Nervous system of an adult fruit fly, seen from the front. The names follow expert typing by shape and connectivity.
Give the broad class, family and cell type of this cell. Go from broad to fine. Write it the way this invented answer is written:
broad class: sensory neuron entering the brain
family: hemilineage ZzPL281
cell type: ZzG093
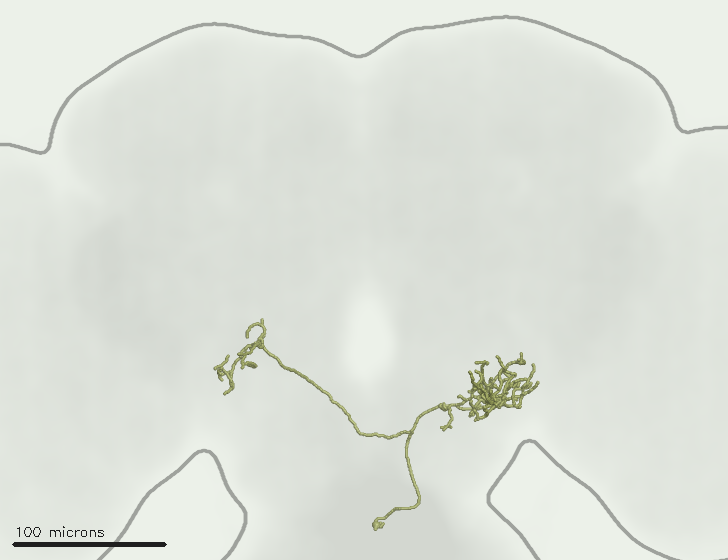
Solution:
broad class: central-brain intrinsic neuron
family: hemilineage LB3
cell type: CB0374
